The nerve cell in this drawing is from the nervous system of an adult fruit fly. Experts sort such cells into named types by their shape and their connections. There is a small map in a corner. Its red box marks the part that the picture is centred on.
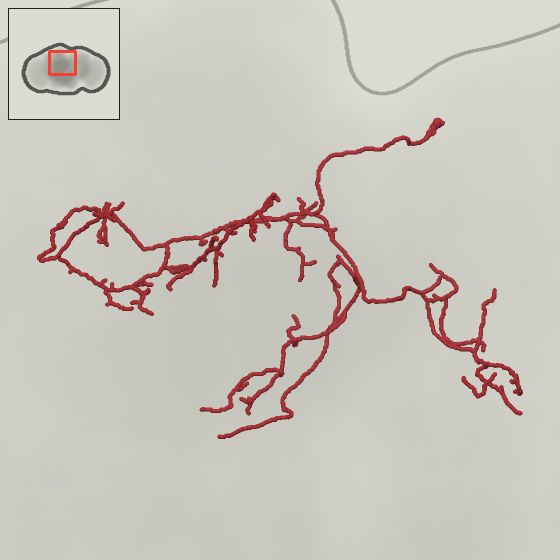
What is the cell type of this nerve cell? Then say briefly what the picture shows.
It is of cell type CRE038. It is a central-brain intrinsic neuron. The cell body is at the upper right of the picture. The picture shows dozens of branch ends.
